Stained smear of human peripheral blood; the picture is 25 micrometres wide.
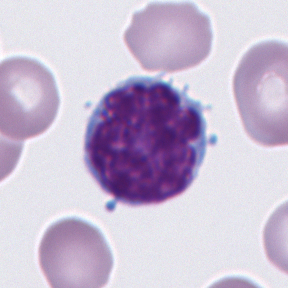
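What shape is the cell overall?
Roughly round.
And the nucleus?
Roughly round too, with a slightly knobby, uneven edge on its right side.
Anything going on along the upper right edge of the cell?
Yes, fine short hair-like projections stick out there.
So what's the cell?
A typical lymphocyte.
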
